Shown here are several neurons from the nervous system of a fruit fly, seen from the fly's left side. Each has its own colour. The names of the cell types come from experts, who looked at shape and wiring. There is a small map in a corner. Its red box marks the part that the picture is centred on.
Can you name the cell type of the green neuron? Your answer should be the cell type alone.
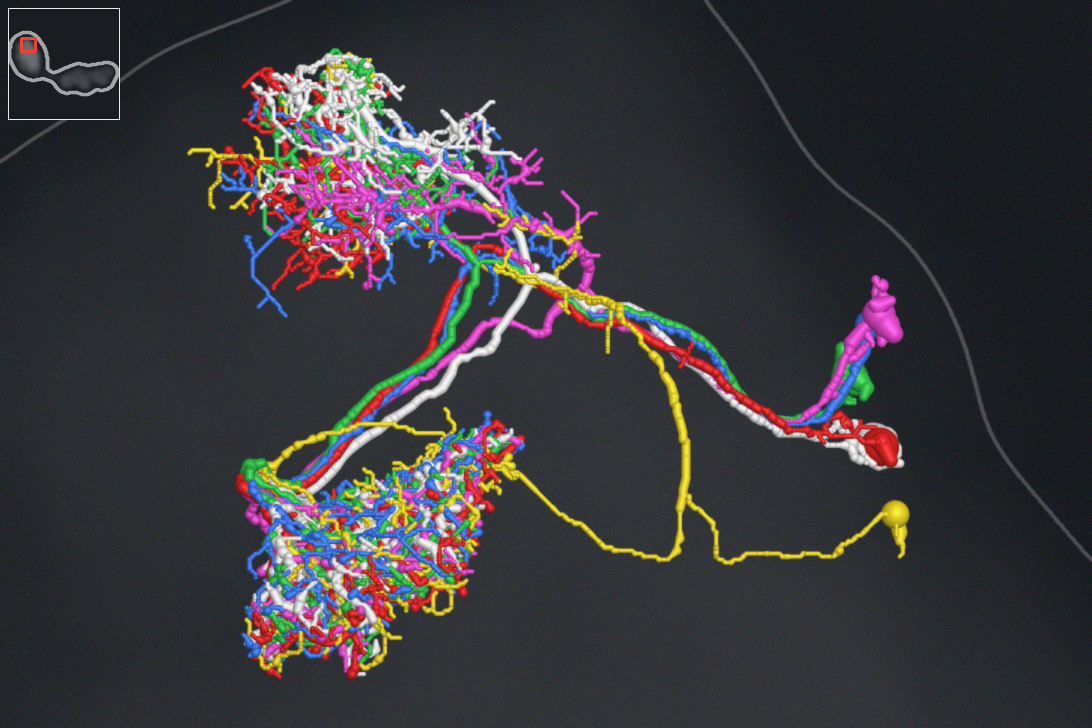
FB6A_b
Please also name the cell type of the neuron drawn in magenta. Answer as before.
FB6D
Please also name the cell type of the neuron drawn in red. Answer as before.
FB6A_c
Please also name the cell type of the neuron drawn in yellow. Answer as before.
FB6K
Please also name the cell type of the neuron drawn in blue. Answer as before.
FB6E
